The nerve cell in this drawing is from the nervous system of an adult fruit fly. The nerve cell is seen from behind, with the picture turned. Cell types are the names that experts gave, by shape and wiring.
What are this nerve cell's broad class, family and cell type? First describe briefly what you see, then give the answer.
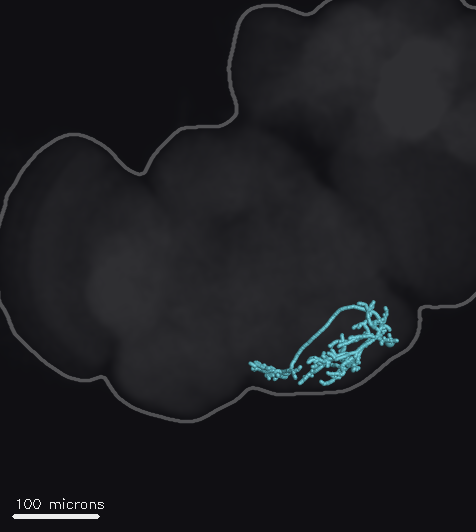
From left to right in the picture it spans about 180 microns. As drawn here it is wider than it is tall. It is a central-brain intrinsic neuron. Its family is hemilineage LHl2_dorsal. It is of cell type CB3507.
